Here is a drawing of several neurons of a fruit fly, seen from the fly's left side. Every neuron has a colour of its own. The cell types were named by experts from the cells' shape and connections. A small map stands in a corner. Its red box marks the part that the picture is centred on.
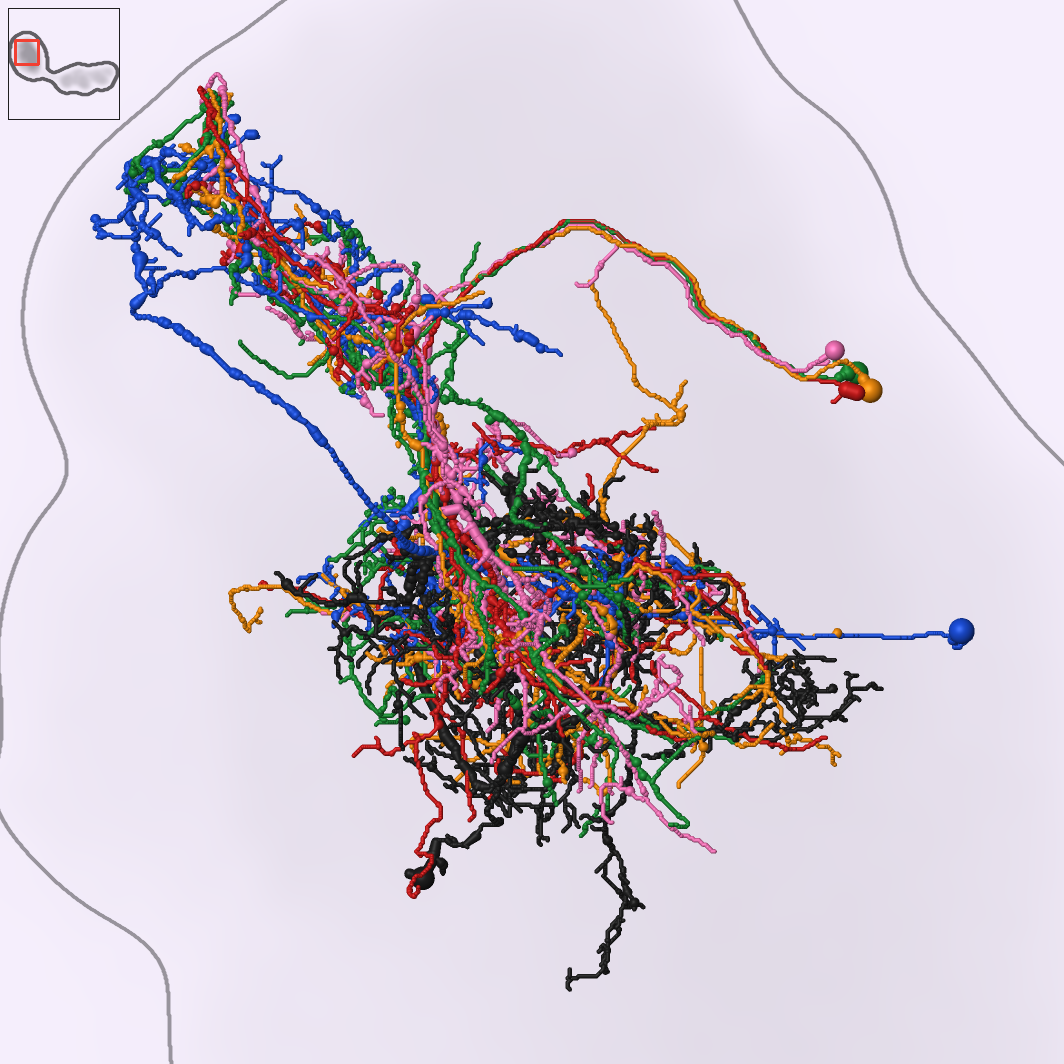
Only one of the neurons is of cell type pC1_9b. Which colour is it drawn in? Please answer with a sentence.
The colour is red.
